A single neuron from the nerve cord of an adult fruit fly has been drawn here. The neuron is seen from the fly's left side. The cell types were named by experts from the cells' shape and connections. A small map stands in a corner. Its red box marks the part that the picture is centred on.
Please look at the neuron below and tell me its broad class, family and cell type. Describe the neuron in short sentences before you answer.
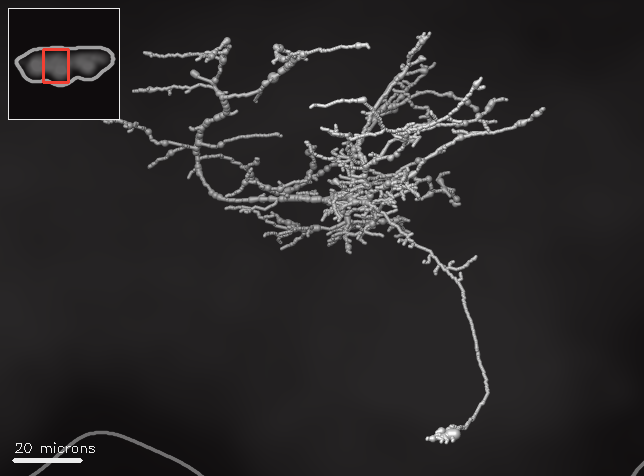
From left to right in the picture it spans about 130 microns. In this view it is about as wide as it is tall. This is a nerve-cord intrinsic neuron. Its family is hemilineage 06B. The cell type is IN06B055.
